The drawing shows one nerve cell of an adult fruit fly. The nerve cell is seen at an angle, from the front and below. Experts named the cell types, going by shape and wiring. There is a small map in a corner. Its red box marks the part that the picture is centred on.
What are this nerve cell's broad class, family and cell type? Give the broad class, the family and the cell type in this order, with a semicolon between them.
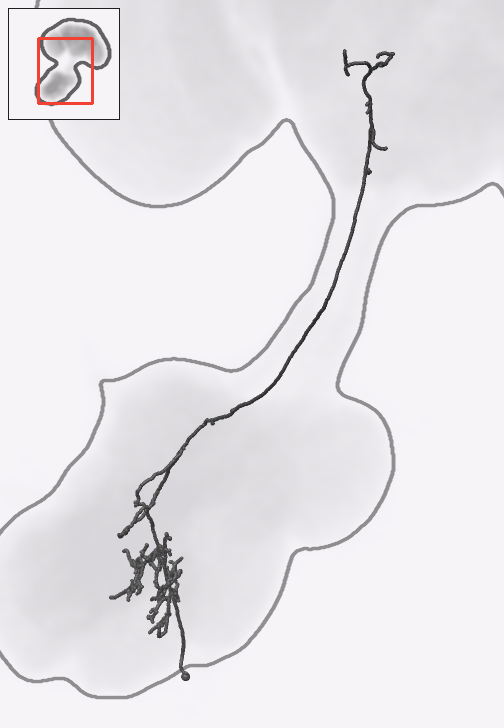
ascending neuron; hemilineage 08B; AN08B100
